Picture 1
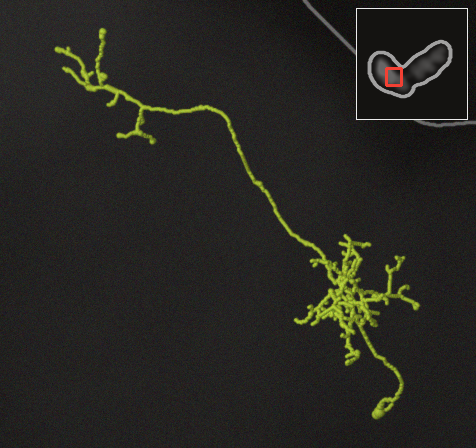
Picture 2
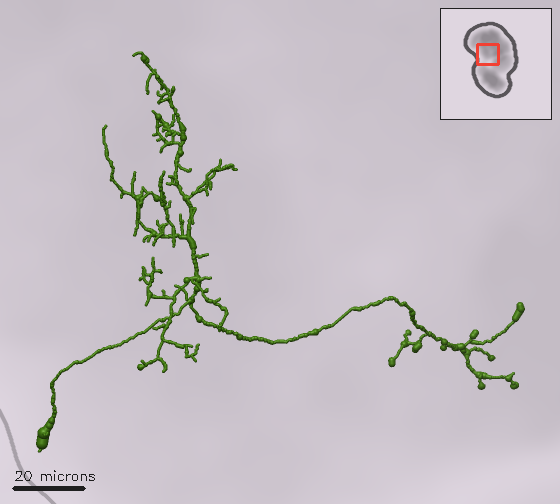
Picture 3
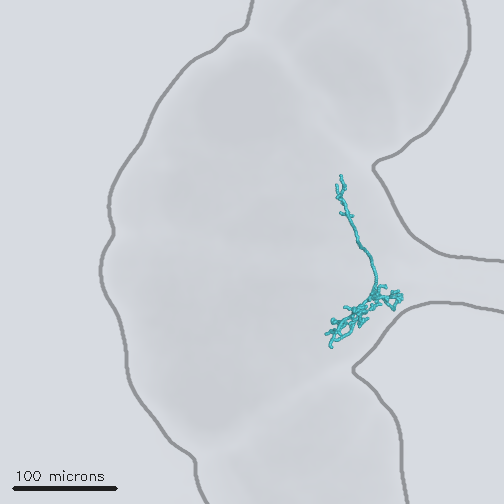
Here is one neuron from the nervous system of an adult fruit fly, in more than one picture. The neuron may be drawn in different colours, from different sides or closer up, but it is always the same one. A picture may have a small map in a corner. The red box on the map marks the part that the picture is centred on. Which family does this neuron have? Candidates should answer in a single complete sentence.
Under family hemilineage LB3 sits this neuron.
